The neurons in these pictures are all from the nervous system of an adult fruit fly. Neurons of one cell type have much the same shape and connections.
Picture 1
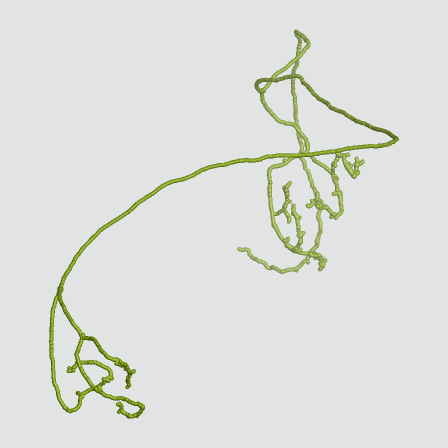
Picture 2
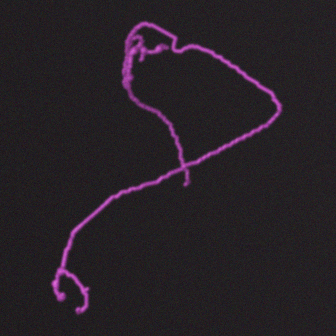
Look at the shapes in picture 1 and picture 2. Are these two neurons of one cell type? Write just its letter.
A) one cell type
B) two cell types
B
